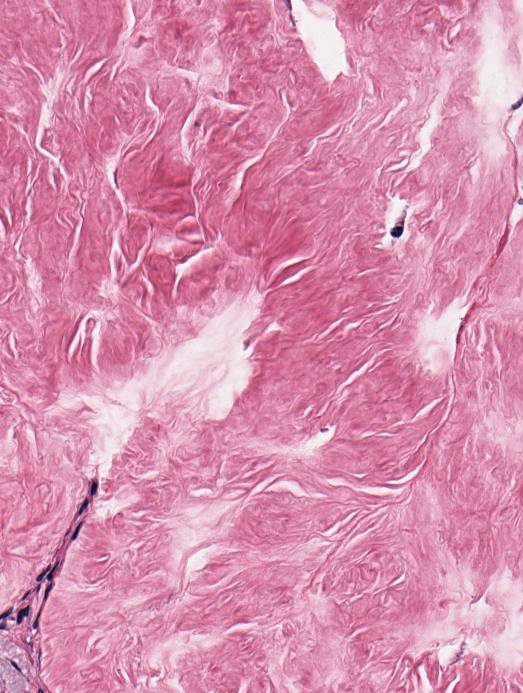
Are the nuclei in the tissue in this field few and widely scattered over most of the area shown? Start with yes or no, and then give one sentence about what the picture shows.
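Yes. Cell nuclei are very sparse, with almost none visible among the bundles.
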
